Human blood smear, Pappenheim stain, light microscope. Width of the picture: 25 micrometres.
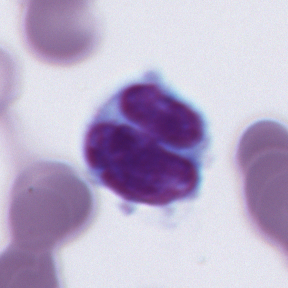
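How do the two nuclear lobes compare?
The upper is smaller than the lower.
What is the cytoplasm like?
Only a narrow, pale bluish rim around the nucleus, which has dense, dark purple chromatin.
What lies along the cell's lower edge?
Small pale blebs project from it.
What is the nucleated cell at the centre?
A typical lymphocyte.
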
